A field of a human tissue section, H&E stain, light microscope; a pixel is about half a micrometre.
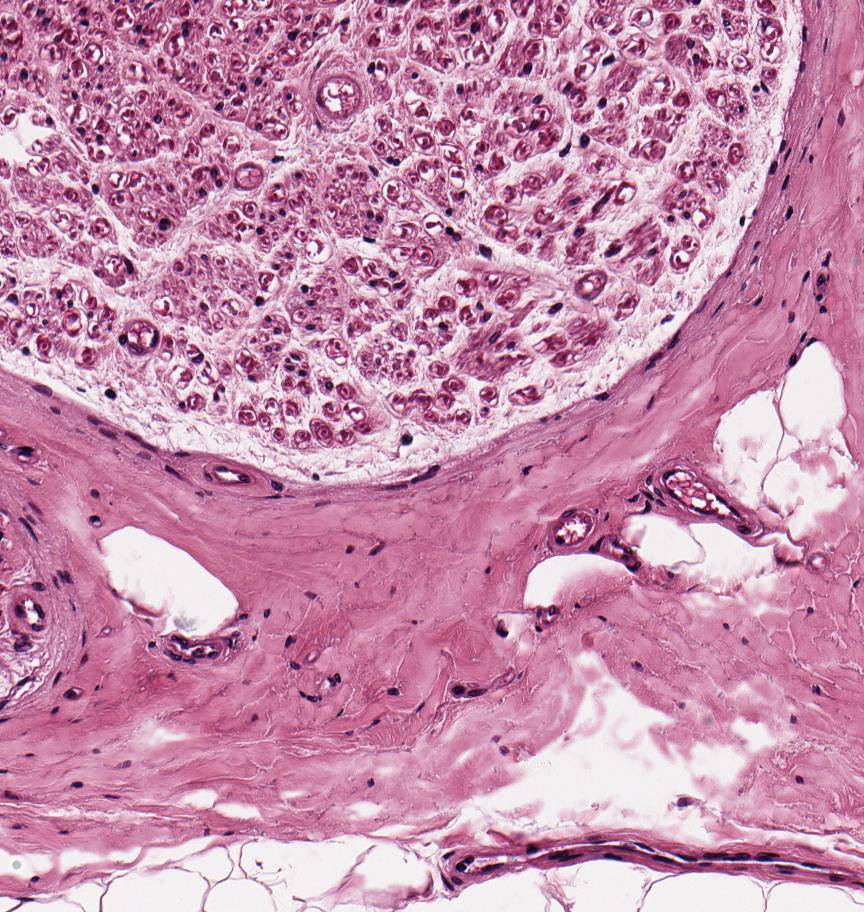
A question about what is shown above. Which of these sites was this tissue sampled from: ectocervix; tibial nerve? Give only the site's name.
tibial nerve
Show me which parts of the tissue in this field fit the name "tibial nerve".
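In this tibial nerve, fibres are cut across within a large rounded fascicle at upper left, with dense pink connective tissue below and to its right.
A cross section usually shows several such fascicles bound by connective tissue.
The connective tissue agrees, though a single fascicle occupies the upper left rather than a group.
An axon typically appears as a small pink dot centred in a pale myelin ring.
The many small round profiles here, each a pink axon within a pale ring, match this.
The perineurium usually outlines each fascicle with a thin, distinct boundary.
Along the curved border, a thin layer of flattened cells with dark spindle-shaped nuclei fits that.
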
